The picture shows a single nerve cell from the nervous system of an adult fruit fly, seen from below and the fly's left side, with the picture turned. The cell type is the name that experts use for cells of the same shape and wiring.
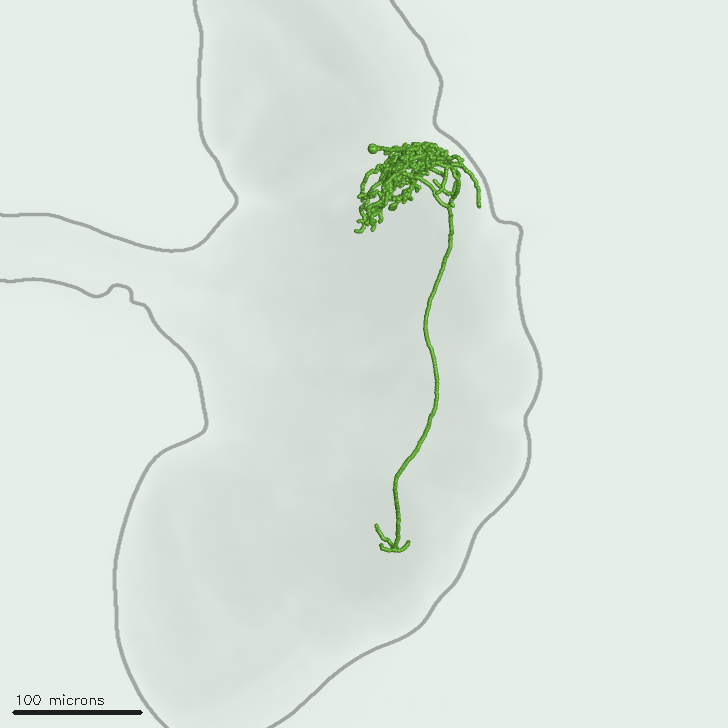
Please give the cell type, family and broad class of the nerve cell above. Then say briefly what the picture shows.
It is of cell type CB2090. Its family is hemilineage VLPl&p1_lateral. It is a central-brain intrinsic neuron. It is in the brain and does not reach the nerve cord. By the scale bar it is about 300 microns tall in this view.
